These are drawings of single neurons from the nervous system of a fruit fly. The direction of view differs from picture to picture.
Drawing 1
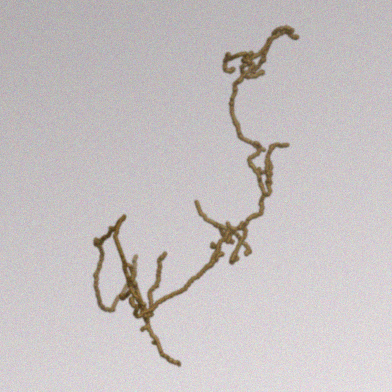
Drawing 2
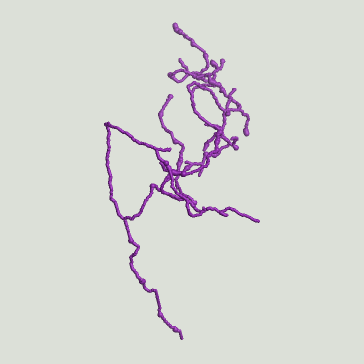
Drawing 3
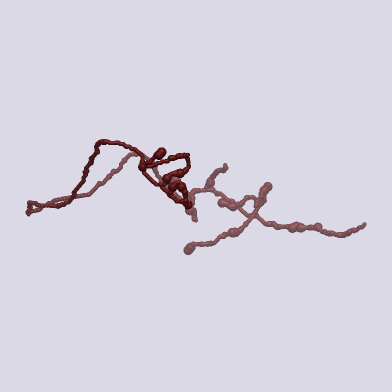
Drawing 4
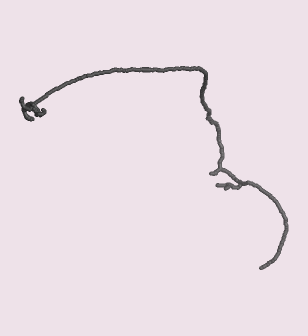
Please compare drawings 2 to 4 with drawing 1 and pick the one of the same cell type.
Drawing 2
